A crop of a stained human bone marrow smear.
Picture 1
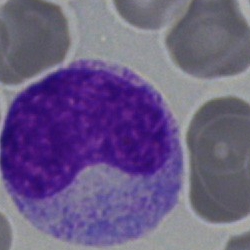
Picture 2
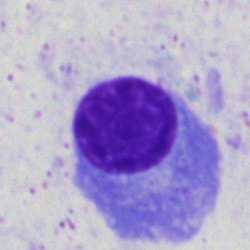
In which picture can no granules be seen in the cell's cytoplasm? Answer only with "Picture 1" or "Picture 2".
Picture 2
